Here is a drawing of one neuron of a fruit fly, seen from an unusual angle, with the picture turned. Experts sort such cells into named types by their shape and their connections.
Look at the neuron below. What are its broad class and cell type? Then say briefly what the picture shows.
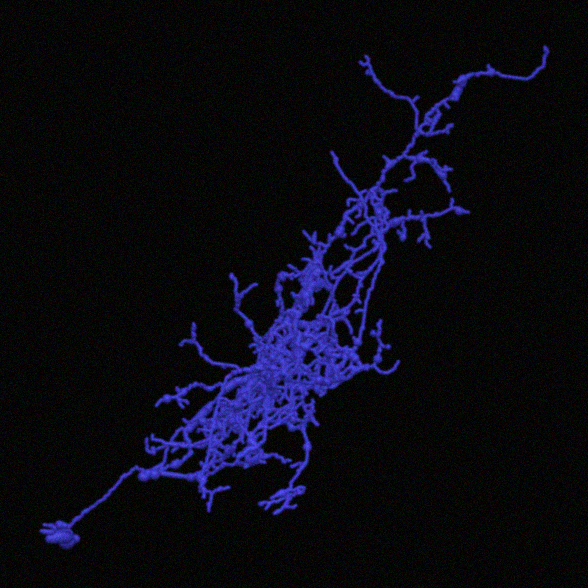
Its broad class is central-brain intrinsic neuron. It is of cell type LAL113. As drawn here it is about as wide as it is tall.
